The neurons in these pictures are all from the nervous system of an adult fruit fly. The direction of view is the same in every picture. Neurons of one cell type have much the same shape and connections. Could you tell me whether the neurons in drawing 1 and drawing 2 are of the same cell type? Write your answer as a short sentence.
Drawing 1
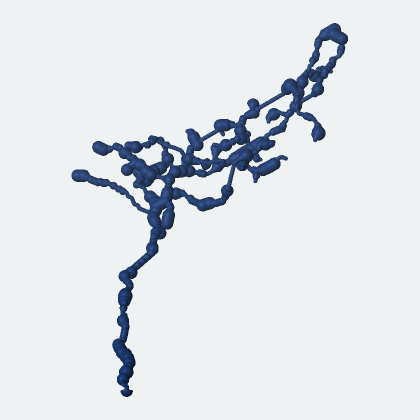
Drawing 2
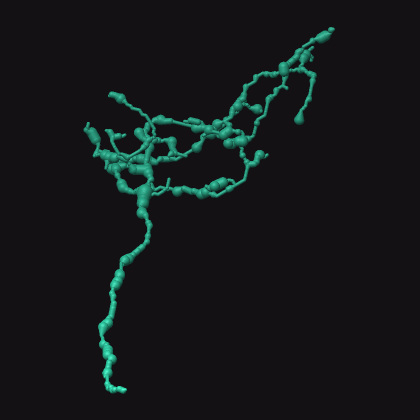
They are of the same cell type.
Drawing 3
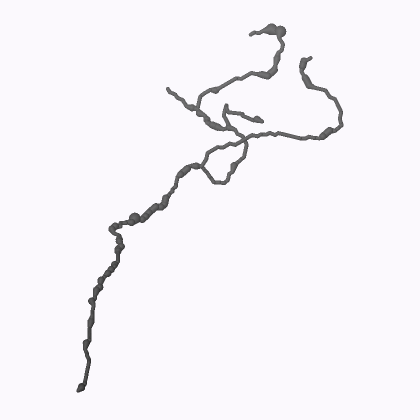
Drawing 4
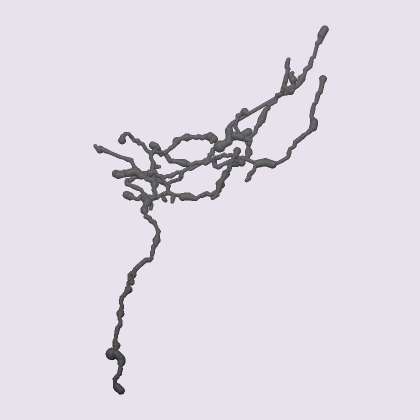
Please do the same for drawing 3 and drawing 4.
They are of different cell types.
